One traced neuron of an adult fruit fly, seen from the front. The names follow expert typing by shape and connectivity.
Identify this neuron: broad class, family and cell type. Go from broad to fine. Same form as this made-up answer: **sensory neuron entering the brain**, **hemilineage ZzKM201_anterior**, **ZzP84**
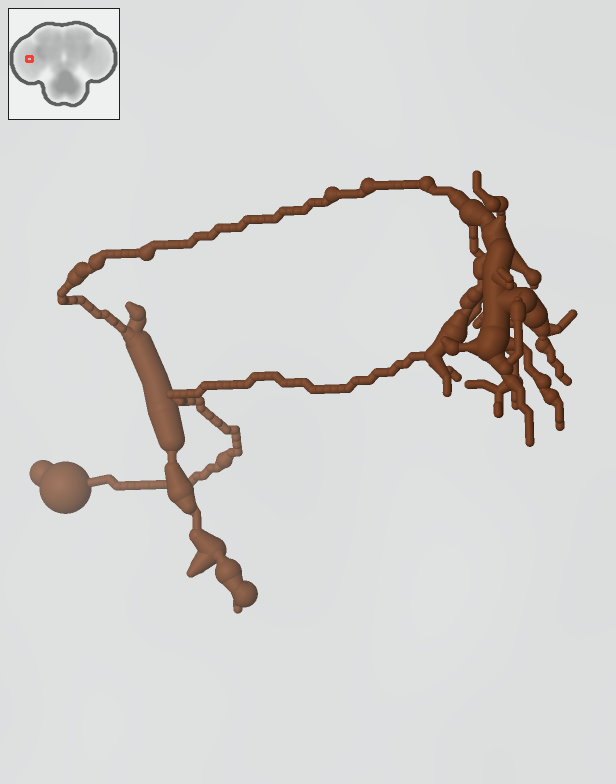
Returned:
**optic-lobe intrinsic neuron**, **T**, **T5c**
